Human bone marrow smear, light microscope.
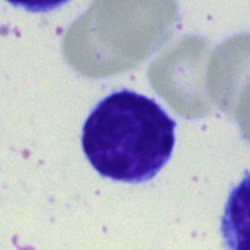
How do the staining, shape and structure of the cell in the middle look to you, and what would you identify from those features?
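Looking along the edge, I find it smooth, with no projections. The chromatin is dark purple and condensed, and paler streaks run through it. I can't make out any distinct nucleoli, and I see no vacuoles in the cell. So this is a lymphocyte.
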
